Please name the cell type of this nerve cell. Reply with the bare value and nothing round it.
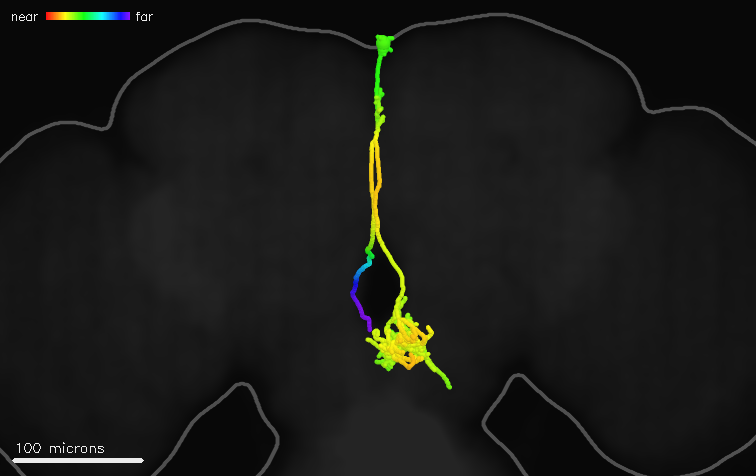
DMS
